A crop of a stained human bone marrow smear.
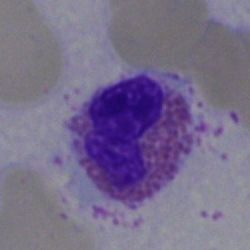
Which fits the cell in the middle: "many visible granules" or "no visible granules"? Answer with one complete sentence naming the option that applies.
There are many visible granules in its cytoplasm.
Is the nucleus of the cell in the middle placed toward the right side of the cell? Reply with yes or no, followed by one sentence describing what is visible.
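No. The nucleus sits toward the upper left, with most of the granular cytoplasm lying to its right.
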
